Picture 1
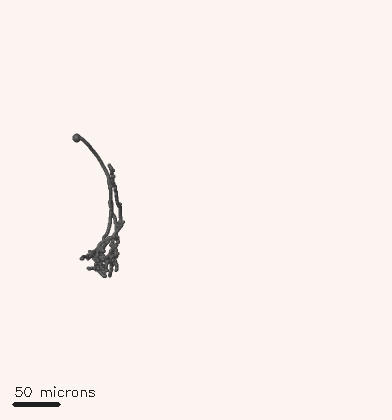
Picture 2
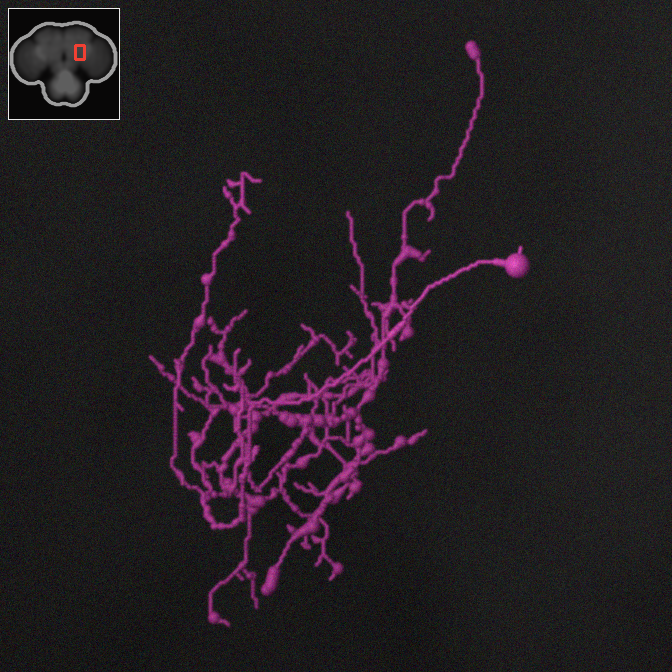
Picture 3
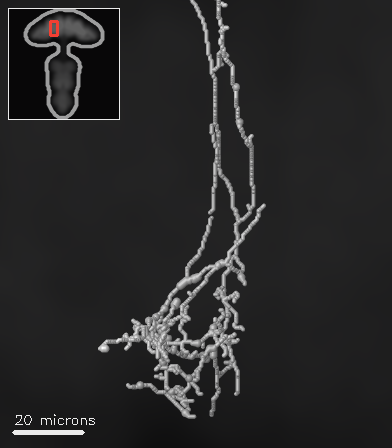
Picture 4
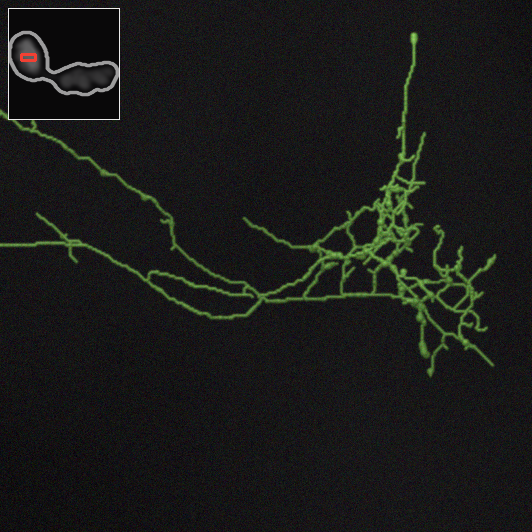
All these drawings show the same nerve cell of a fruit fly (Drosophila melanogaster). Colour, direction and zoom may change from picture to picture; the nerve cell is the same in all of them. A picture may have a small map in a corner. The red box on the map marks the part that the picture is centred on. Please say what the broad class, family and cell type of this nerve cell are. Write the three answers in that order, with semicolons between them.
central-brain intrinsic neuron; hemilineage LALa1_posterior; CB2227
